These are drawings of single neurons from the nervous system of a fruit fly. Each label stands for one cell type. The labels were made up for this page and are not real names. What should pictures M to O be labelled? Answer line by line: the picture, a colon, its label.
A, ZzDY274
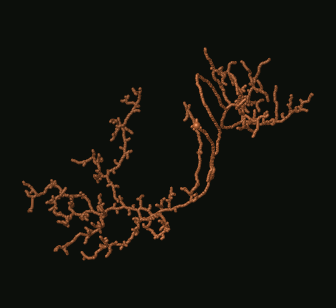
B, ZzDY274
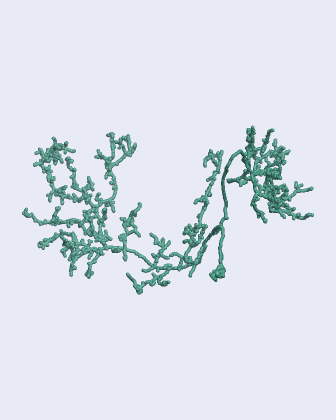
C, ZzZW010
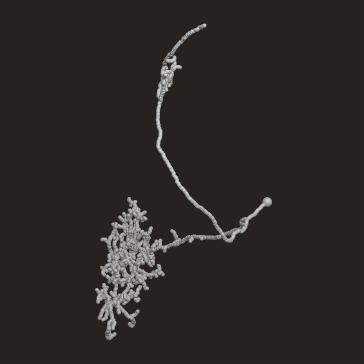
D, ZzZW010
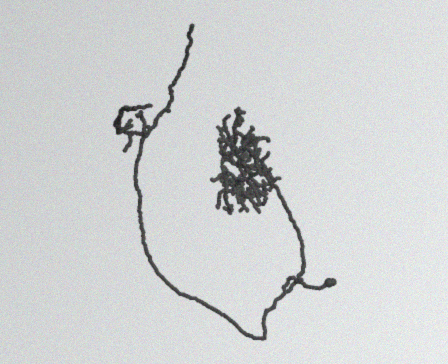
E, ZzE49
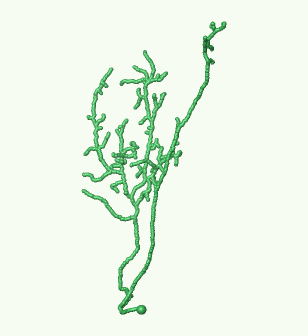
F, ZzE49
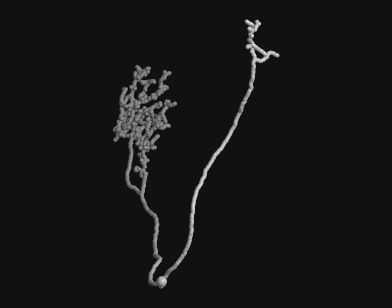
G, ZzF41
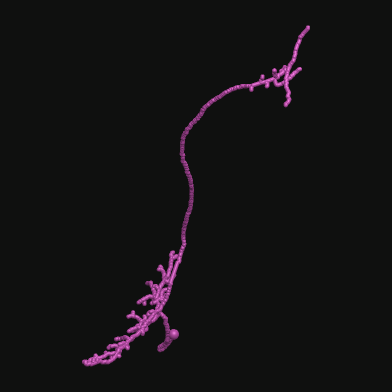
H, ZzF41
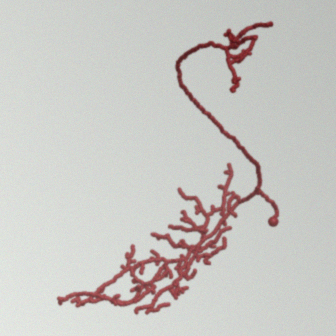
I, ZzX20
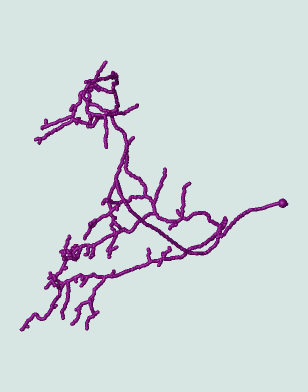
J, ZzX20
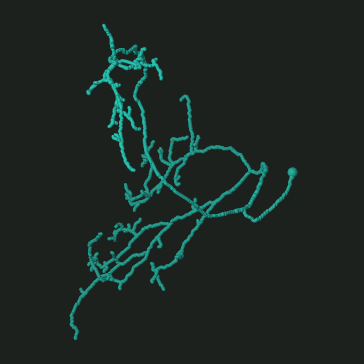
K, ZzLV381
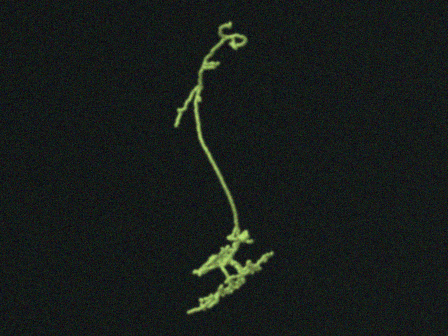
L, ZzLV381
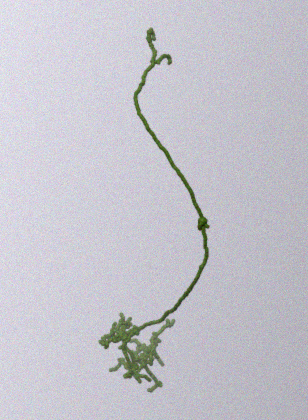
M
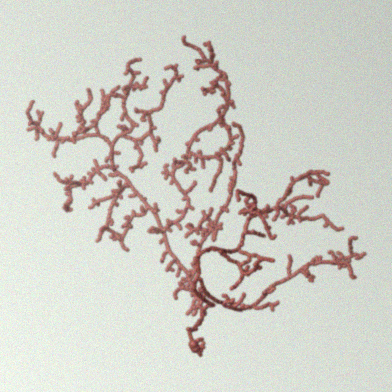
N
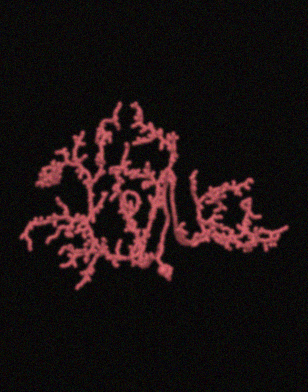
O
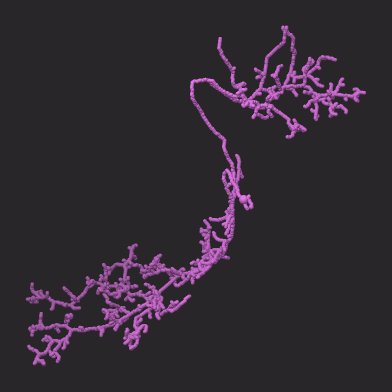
M: ZzDY274
N: ZzDY274
O: ZzDY274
